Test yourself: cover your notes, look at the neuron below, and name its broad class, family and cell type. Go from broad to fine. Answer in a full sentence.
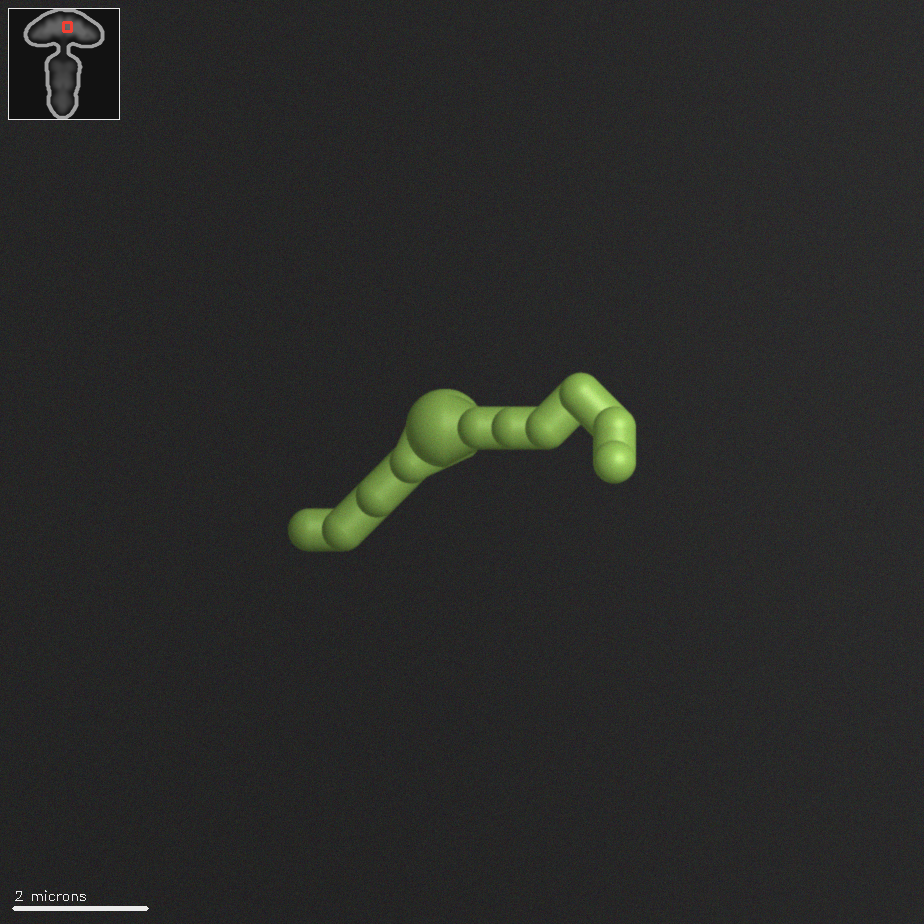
A sensory neuron entering the brain of class mechanosensory, type BM_InOm.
